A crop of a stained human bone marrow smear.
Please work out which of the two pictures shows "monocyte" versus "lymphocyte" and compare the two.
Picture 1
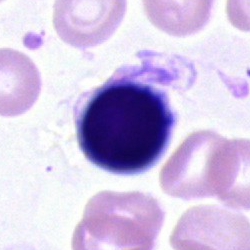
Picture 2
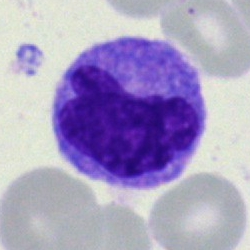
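Let me sort them: picture 1 is the lymphocyte, picture 2 the monocyte. In picture 1 the chromatin is dense and a very dark blue-purple throughout, while the nucleus in picture 2 is folded, with a notch cut into its upper edge.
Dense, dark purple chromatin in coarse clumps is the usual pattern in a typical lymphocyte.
I see no distinct rim of cytoplasm around the lymphocyte's nucleus, and no granules anywhere in that cell.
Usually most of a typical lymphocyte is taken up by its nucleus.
The outlines differ a little too: nearly round with a small bump on the right in picture 1, round and smooth in picture 2. One thing they share is that neither nucleus shows a nucleolus.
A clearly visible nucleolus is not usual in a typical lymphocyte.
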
